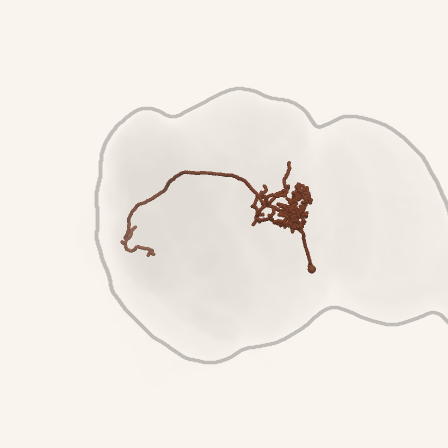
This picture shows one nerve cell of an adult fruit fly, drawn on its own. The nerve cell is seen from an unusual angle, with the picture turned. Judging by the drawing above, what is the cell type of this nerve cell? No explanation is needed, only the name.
CB2339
